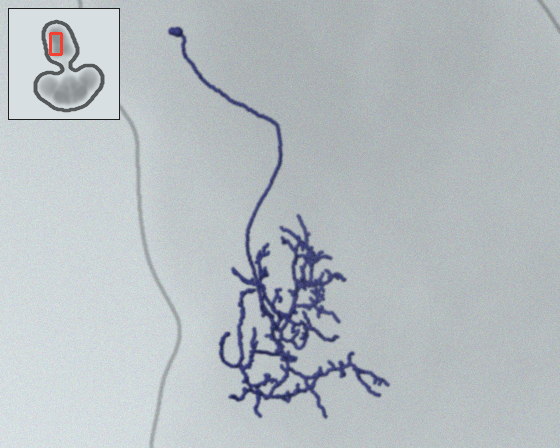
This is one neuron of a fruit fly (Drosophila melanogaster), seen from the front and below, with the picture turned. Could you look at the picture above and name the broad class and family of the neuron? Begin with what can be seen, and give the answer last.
It lies in the nerve cord. The picture shows dozens of branch ends. Its broad class is nerve-cord intrinsic neuron. The family is hemilineage 03B.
